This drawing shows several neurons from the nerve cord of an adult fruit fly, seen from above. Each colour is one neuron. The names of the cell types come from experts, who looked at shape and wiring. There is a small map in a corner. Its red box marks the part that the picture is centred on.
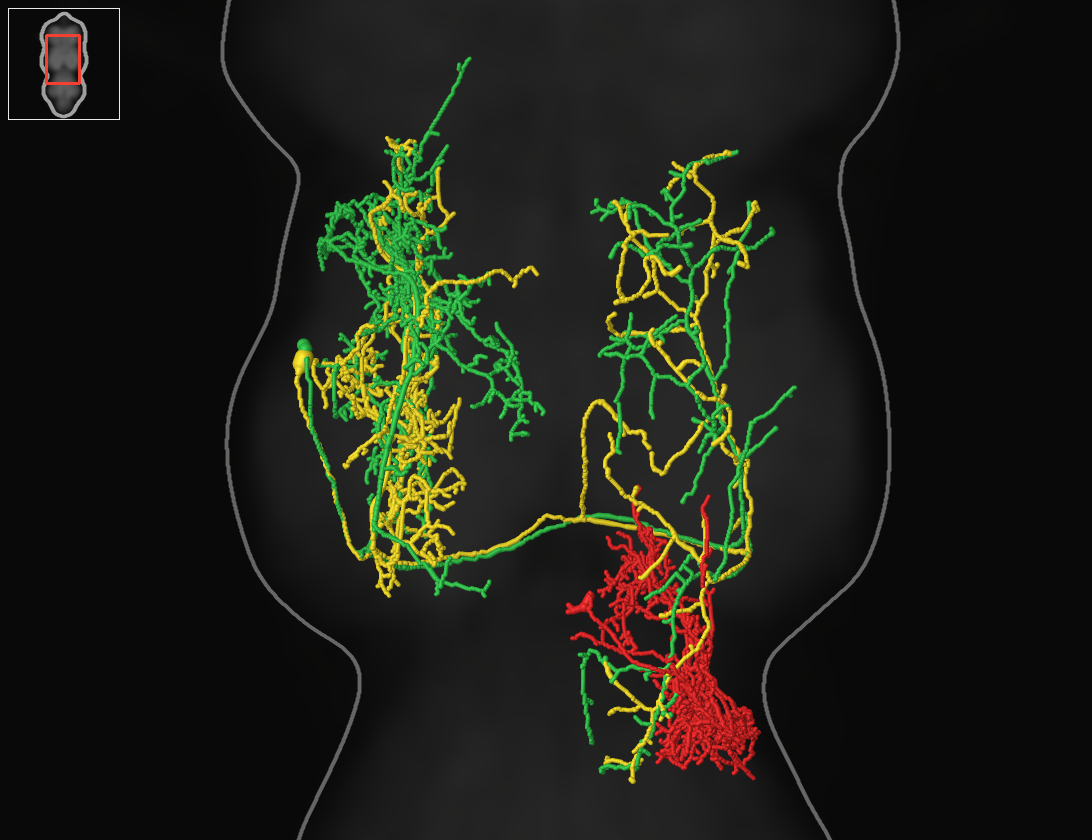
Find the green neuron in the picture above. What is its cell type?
IN19B031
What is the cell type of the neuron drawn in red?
IN17A060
